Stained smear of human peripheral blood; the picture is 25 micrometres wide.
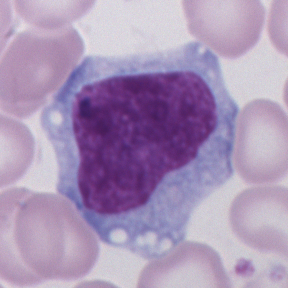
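Monocyte, the nucleated cell at the centre of this stained blood smear. Its outline is irregular, with several blunt angular corners, and the nucleus is a single irregular, angular mass that isn't split into separate lobes. You'll notice the rim of cytoplasm is wider on the lower right than on the upper left. Several small clear vacuoles sit in the cytoplasm, mostly near its lower edge.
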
